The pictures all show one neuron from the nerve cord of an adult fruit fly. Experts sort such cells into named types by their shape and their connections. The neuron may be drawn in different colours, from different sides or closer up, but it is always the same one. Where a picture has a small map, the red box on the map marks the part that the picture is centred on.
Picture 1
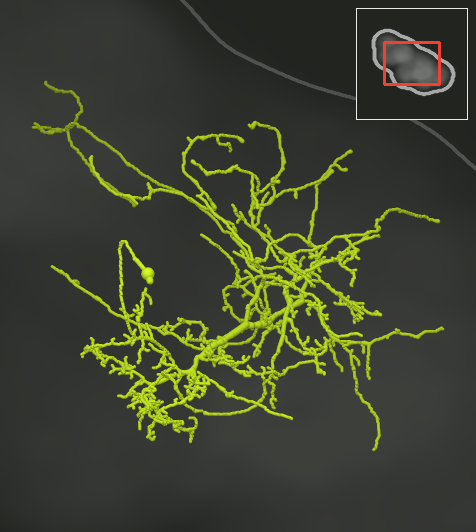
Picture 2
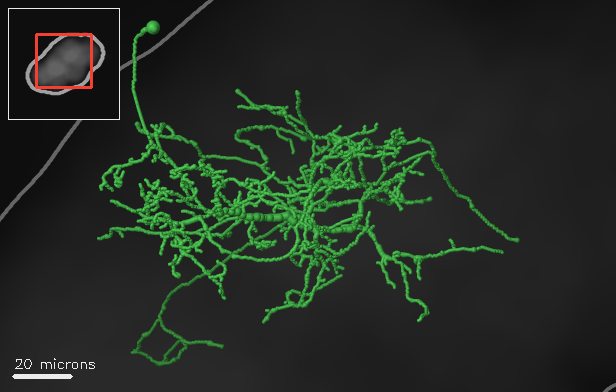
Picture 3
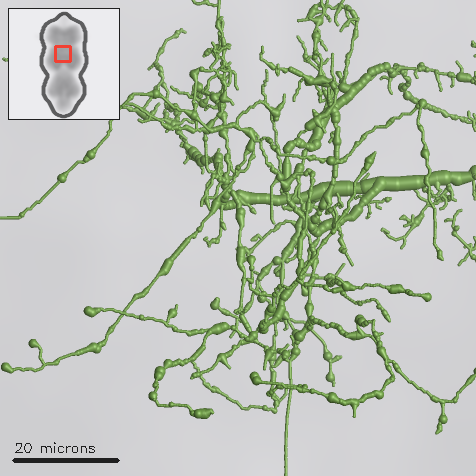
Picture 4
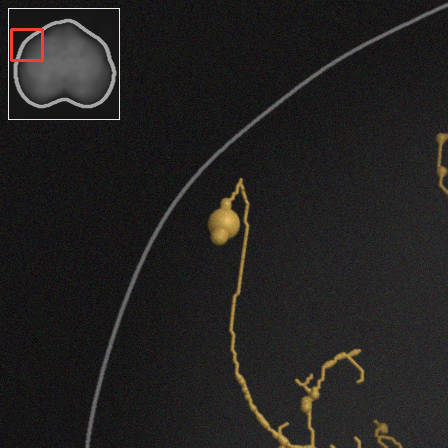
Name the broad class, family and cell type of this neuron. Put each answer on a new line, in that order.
nerve-cord intrinsic neuron
hemilineage 17A
IN17A032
